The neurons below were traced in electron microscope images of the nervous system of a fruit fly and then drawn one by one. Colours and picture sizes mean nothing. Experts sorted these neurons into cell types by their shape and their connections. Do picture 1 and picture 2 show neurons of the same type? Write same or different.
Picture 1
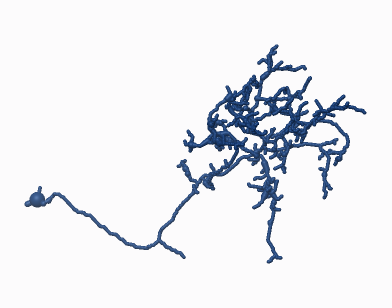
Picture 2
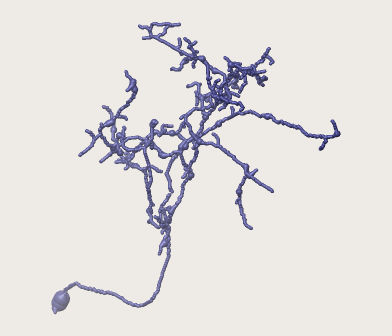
different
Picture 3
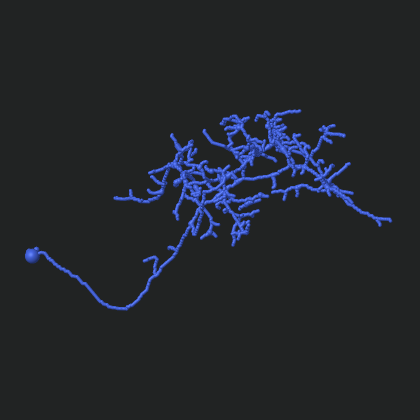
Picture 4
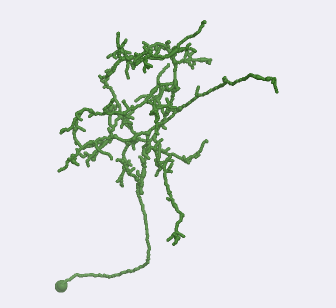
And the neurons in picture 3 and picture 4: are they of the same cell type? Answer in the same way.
different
